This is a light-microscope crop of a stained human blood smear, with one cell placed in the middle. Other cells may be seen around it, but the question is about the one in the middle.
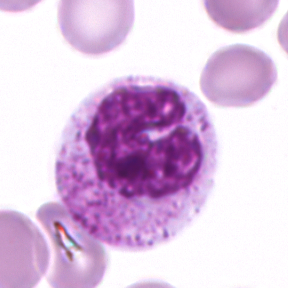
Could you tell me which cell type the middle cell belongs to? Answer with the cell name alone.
band neutrophil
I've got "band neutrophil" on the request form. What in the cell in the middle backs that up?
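In this band neutrophil, the chromatin is dark purple and coarsely clumped, with paler patches between the clumps.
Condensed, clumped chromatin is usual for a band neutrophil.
The nucleus is a single folded mass, with a pale cleft cutting in from its right side.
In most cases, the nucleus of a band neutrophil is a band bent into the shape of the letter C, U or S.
A rim of pale lilac cytoplasm surrounds the nucleus and is widest below it, with small purple granules scattered throughout.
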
